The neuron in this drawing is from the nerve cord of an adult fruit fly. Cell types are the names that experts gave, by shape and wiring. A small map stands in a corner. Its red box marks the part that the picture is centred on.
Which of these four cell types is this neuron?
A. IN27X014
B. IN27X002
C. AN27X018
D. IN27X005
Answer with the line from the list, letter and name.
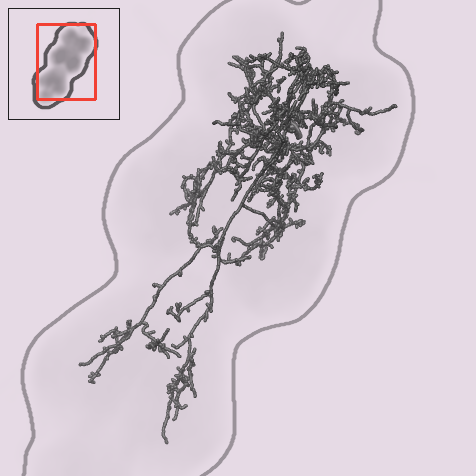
D. IN27X005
